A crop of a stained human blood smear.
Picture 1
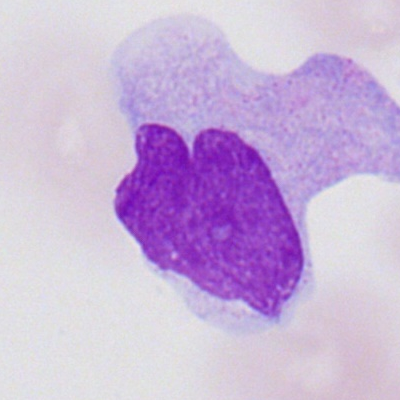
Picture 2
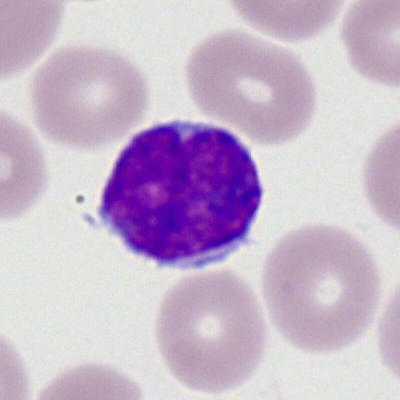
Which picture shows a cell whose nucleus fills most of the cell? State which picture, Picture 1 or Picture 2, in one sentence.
Picture 2 has the cell whose cytoplasm is scant.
